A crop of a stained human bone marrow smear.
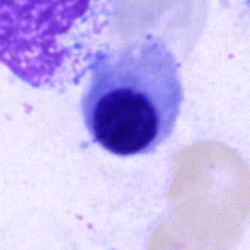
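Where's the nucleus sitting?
Off-centre, down toward the bottom of the cell.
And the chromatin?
Dense, staining dark purple.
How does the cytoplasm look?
Plenty of it next to the nucleus, and blue.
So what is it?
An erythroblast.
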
